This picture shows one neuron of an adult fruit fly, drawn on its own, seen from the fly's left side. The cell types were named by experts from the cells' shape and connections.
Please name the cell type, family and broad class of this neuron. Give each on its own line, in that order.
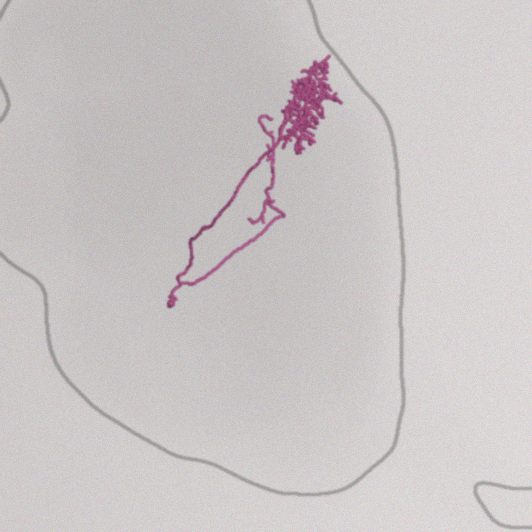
MeLo7
MeLo
optic-lobe intrinsic neuron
